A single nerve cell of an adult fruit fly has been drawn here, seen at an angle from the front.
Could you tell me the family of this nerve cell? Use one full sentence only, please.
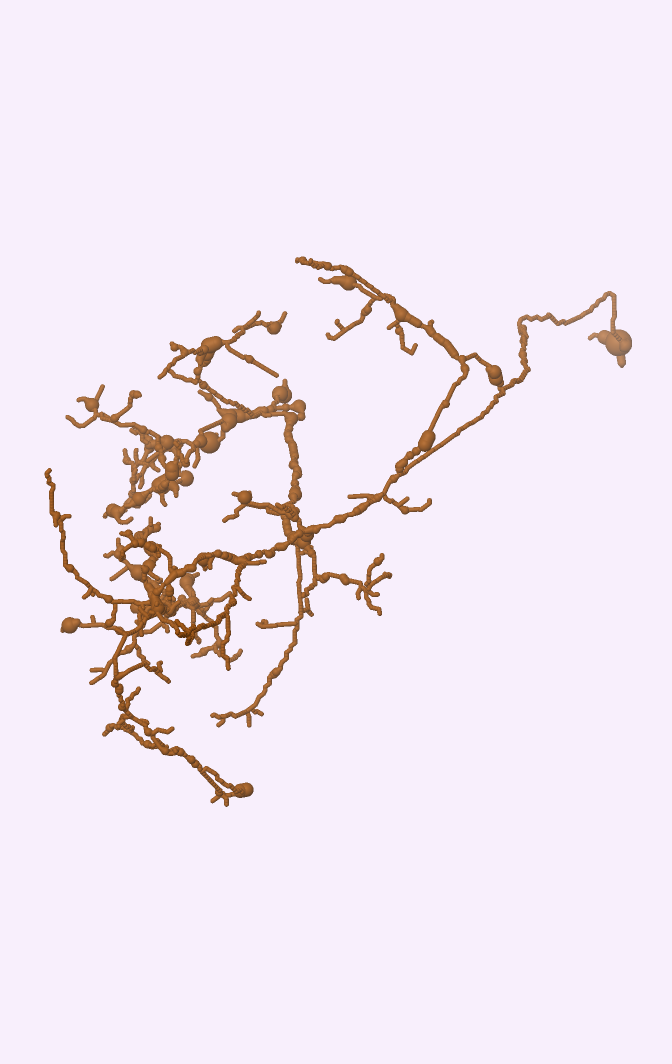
Family-wise, the nerve cell is hemilineage 21A.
